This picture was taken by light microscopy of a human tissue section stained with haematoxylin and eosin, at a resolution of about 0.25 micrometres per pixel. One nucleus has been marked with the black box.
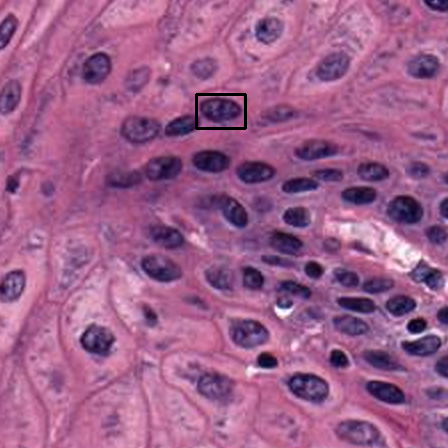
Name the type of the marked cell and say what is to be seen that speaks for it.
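The marked nucleus belongs to a squamous epithelial cell. The nucleus is an oval with a smooth outline, its long axis lying roughly left to right. The nucleus is dark purple, about the same size as the oval nuclei beside it in the same row, and darker than the paler, rounder nuclei of the cells above. The cell sits in a slanting row of similar oval dark nuclei at the upper edge of a crowded band of dark nuclei, with cells that have more pink cytoplasm and paler nuclei lying above it.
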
